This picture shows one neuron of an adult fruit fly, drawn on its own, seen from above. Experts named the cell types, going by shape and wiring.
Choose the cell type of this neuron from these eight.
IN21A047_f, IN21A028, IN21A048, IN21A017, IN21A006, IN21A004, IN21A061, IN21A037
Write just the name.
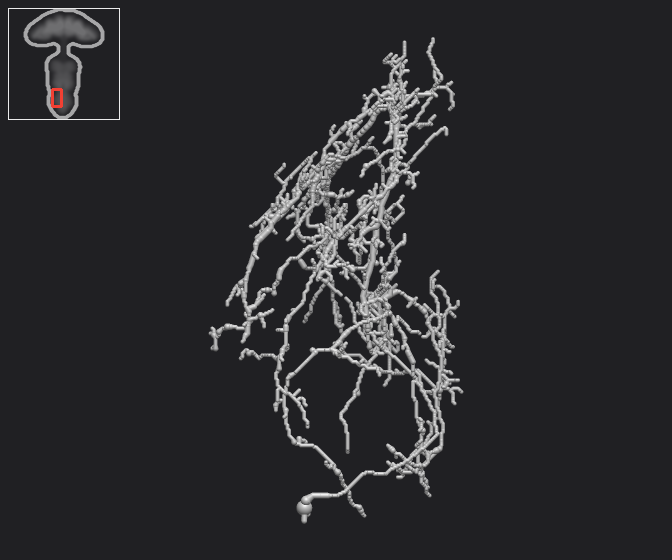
IN21A017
